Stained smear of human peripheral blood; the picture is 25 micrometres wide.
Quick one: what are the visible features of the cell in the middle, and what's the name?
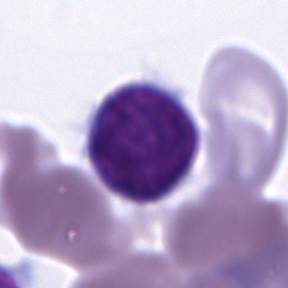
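Round in outline, the cell is almost filled by its nucleus, so that scarcely any cytoplasm can be seen. Its chromatin is dense and dark purple. Faint, thin hair-like projections extend from the upper edge. This is a hairy cell.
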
